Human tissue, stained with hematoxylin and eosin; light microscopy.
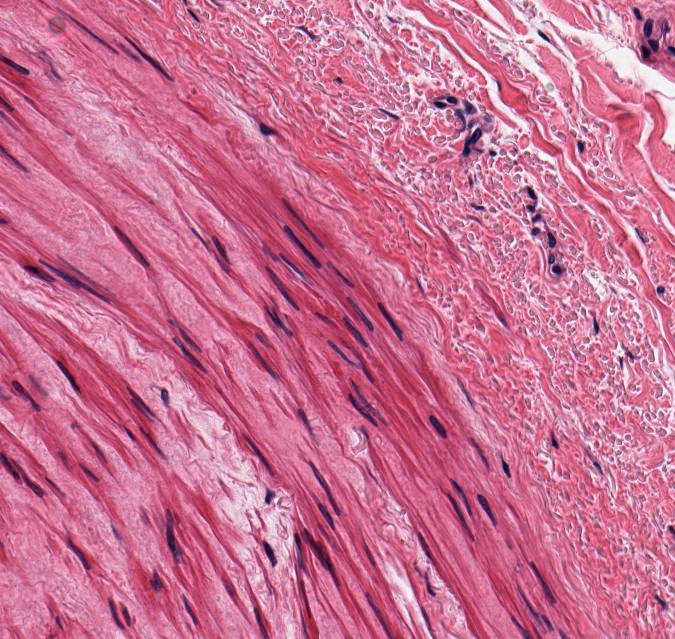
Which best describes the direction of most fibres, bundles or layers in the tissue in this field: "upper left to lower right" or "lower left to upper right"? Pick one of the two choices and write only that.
Upper left to lower right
